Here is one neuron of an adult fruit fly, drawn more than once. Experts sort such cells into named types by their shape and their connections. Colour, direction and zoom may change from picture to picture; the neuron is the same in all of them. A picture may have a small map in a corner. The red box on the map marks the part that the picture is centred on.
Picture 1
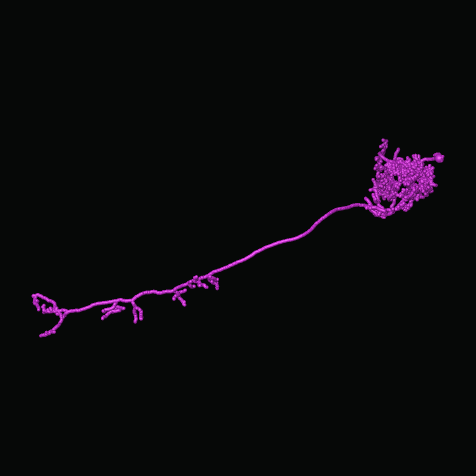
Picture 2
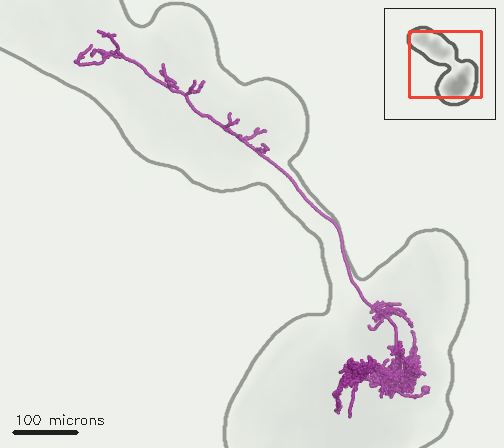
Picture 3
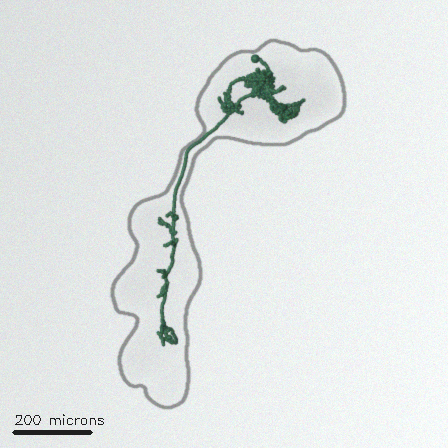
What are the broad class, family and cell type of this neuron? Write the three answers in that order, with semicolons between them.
descending neuron; DNbe; DNbe007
